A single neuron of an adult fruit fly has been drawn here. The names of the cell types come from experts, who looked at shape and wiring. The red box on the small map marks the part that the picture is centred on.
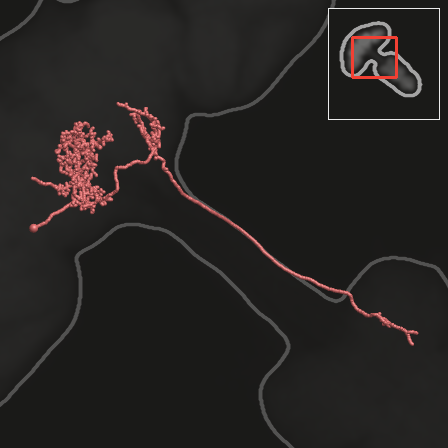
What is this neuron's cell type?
DNge100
